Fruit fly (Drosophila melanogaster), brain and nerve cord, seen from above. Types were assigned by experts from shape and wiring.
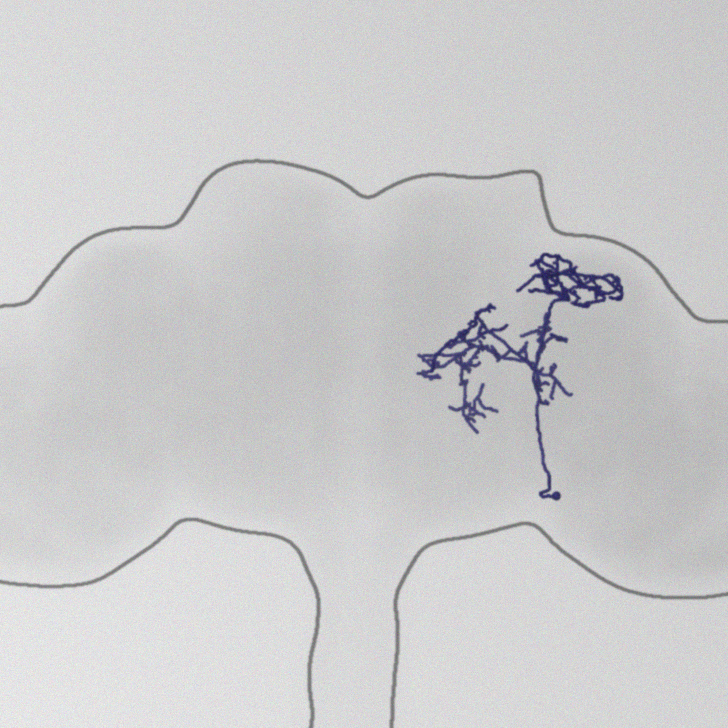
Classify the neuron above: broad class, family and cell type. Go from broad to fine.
central-brain intrinsic neuron; hemilineage DL1_ventral; AOTU059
